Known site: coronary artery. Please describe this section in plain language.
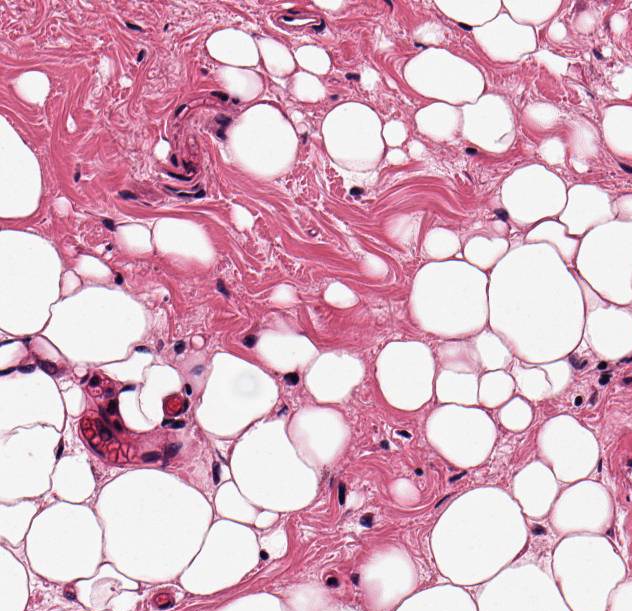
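Clear, empty-looking fat cells mixed with pink fibrous tissue throughout the field. Wavy strands of pink collagen bundles, upper middle. Fibrous stroma: scattered small, dark, elongated nuclei. Some fat cells: flattened dark nuclei at their thin rims.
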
